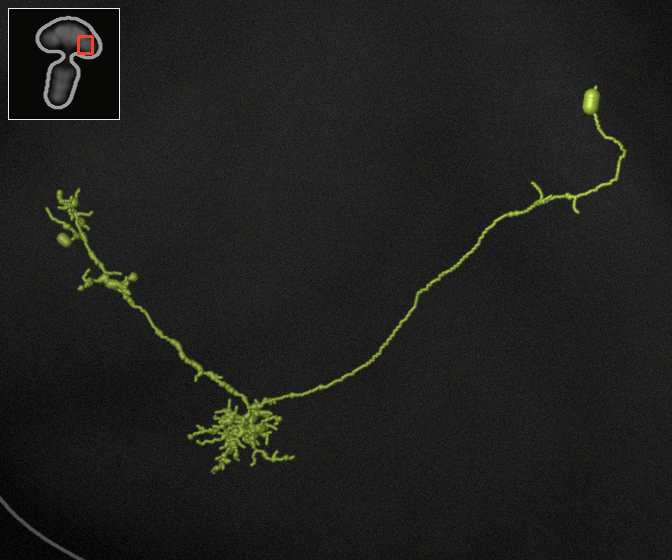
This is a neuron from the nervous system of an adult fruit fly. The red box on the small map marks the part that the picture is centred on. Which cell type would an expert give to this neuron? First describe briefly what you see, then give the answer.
It is in the brain and does not reach the nerve cord. The cell body can be seen at the upper right of the picture. The picture shows dozens of branch ends. Its broad class is optic-lobe intrinsic neuron. It is of cell type TmY20.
